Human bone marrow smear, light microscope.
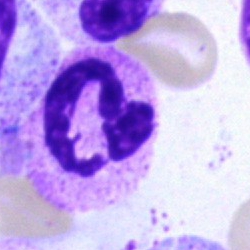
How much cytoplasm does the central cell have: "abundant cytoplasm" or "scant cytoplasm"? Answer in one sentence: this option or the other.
There is abundant cytoplasm around the nucleus of this cell.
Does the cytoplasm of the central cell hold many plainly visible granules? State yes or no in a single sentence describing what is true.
Yes, in the cytoplasm of this cell, many granules are visible.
